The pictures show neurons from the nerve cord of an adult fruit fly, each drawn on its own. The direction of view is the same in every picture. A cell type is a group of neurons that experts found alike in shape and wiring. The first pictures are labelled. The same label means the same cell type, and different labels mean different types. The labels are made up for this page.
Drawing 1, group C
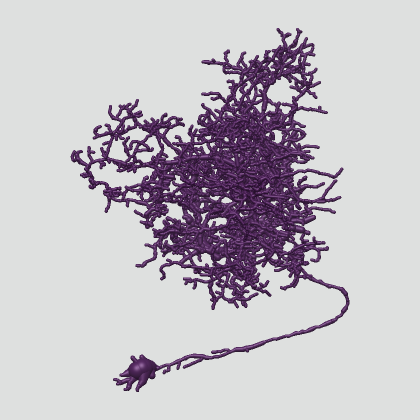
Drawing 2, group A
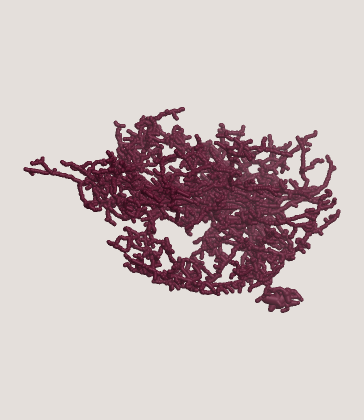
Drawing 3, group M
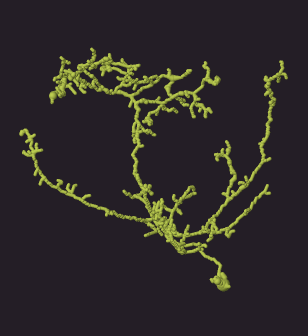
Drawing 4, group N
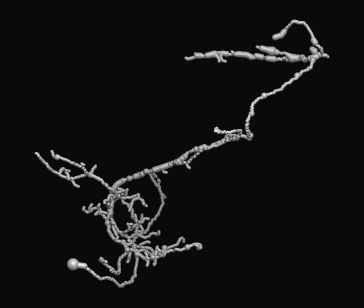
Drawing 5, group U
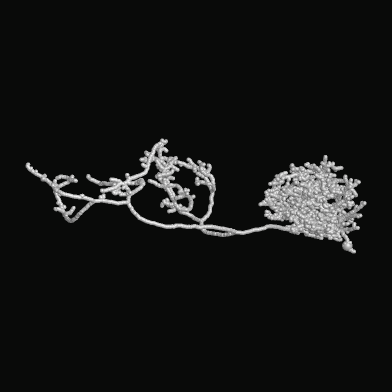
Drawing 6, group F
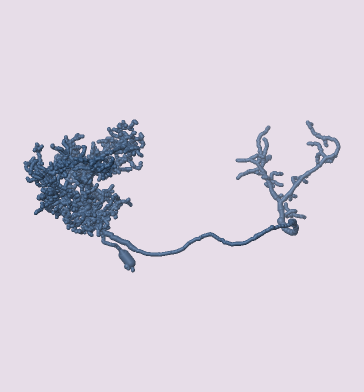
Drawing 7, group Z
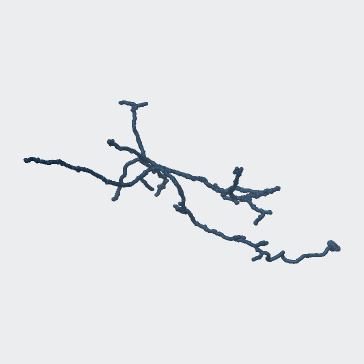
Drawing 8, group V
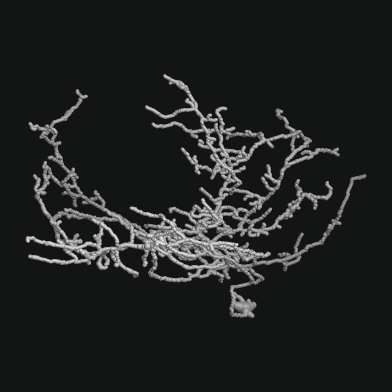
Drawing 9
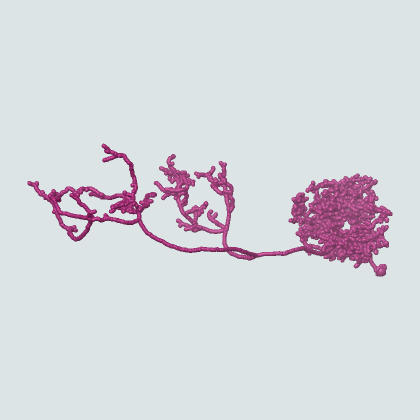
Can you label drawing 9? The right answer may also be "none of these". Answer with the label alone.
group U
